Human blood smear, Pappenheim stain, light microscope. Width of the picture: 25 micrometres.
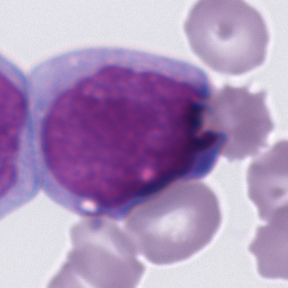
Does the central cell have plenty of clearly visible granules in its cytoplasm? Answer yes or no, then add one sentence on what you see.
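No. No granules can be seen in the cytoplasm.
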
